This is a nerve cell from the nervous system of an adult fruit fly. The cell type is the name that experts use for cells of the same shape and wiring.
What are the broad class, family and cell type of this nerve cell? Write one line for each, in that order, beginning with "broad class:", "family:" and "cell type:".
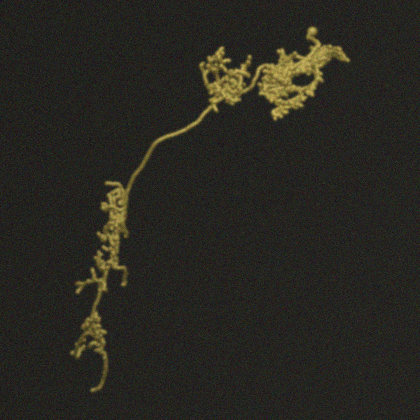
broad class: descending neuron
family: hemilineage WEDd1
cell type: aSP22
